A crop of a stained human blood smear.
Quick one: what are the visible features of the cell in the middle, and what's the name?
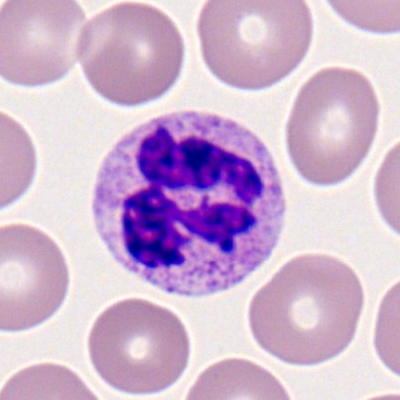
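The outline of the cell is round and smooth. Chromatin appears dark purple and coarsely clumped. Fine, small lilac granules fill the cytoplasm, in which no vacuoles are seen. The cell in the middle is a segmented neutrophil.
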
